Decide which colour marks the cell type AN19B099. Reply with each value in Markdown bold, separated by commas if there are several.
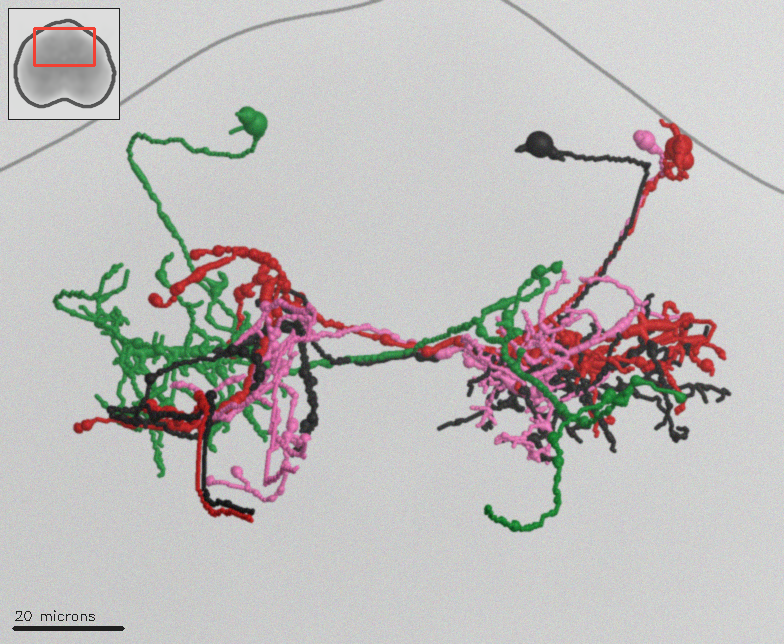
**black**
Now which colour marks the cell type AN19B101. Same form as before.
**pink**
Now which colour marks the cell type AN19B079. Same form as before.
**red**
